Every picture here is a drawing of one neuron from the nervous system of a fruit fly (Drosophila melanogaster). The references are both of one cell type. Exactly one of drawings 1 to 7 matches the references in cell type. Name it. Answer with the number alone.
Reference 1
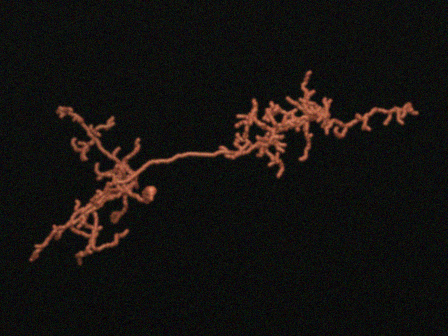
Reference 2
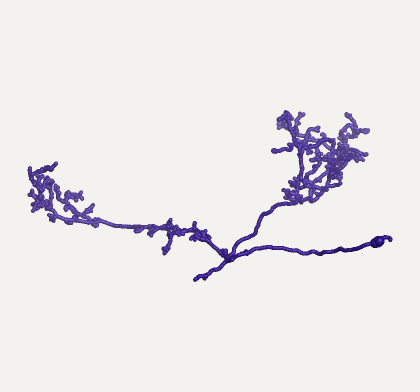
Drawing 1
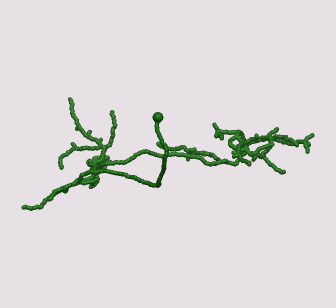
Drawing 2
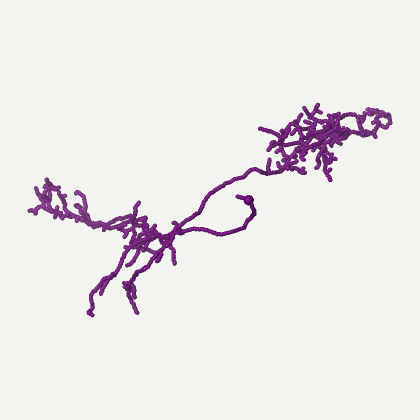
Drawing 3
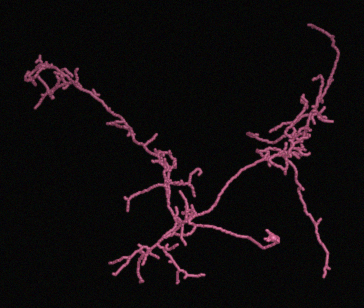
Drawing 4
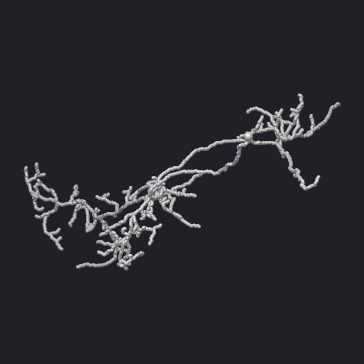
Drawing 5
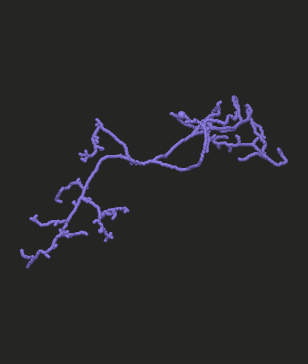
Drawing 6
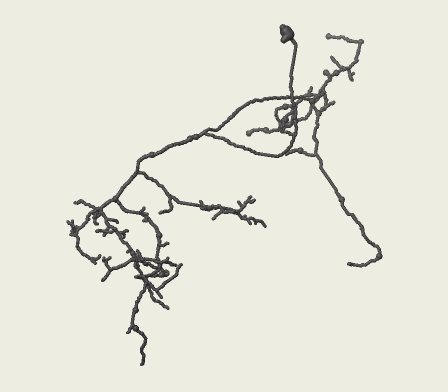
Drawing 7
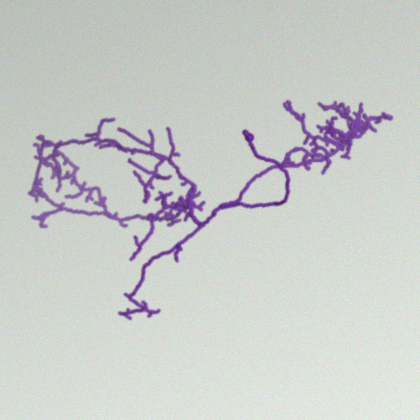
2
